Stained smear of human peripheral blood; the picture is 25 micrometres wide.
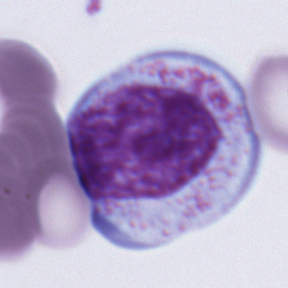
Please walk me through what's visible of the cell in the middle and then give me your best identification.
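Look first at the outline: it is smooth and rounded, with no surface projections. The cell is about 18 micrometres across. Now find the nucleus, which lies toward the left and fills about 50% of the cell's area. Its chromatin is dark purple, with a mottled, uneven texture. The cytoplasm is pale bluish-grey, and you can see some granules lying over the nucleus. This cell is a myelocyte.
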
